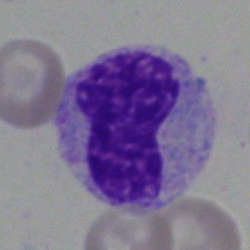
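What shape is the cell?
Roughly round.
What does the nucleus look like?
Indented, with a waist-like narrowing partway down, and off-centre toward the left.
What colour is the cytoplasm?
Pale greyish-lilac.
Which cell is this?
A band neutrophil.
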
